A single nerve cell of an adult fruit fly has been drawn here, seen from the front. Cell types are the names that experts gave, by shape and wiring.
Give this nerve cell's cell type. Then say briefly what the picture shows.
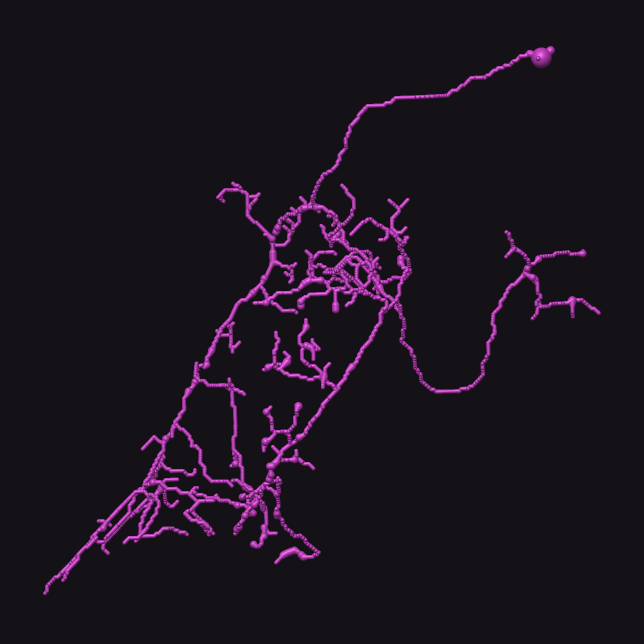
Its cell type is CRE026. This is a central-brain intrinsic neuron. The cell body is at the upper right of the picture. The picture shows dozens of branch ends.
